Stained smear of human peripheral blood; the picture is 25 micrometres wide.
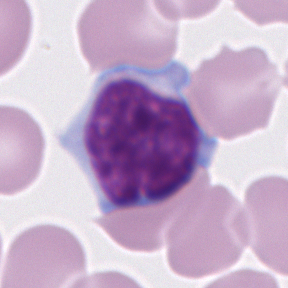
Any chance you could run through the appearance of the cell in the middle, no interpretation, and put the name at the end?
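There's one nucleus, a roughly round mass with a slightly irregular edge. Around it the cytoplasm is just a narrow pale blue rim, with no granules and no vacuoles. So it's a typical lymphocyte.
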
